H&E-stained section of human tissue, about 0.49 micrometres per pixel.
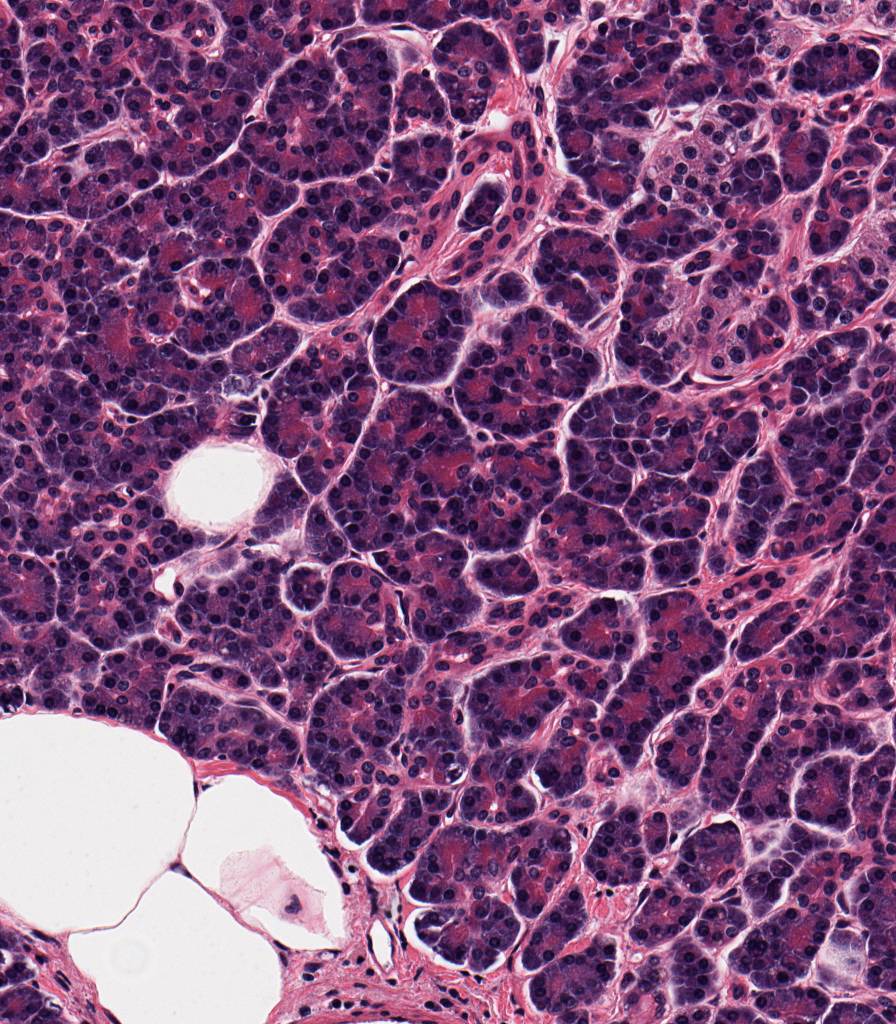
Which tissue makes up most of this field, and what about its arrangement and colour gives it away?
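Exocrine pancreas fills nearly this whole field, as closely packed rounded acini grouped into small lobules. Each acinar cell is two-toned, deep purple basally and pink toward the acinus centre, with a round, dark basal nucleus.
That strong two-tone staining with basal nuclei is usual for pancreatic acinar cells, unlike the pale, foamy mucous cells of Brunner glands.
Lumens are tiny.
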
